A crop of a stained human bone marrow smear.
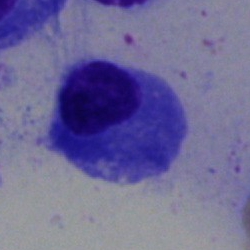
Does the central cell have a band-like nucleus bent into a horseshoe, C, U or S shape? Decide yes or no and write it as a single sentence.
No, what the nucleus forms is one compact round or oval mass.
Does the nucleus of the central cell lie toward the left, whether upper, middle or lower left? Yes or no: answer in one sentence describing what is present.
Yes, most of the cytoplasm lies to the right of the nucleus.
